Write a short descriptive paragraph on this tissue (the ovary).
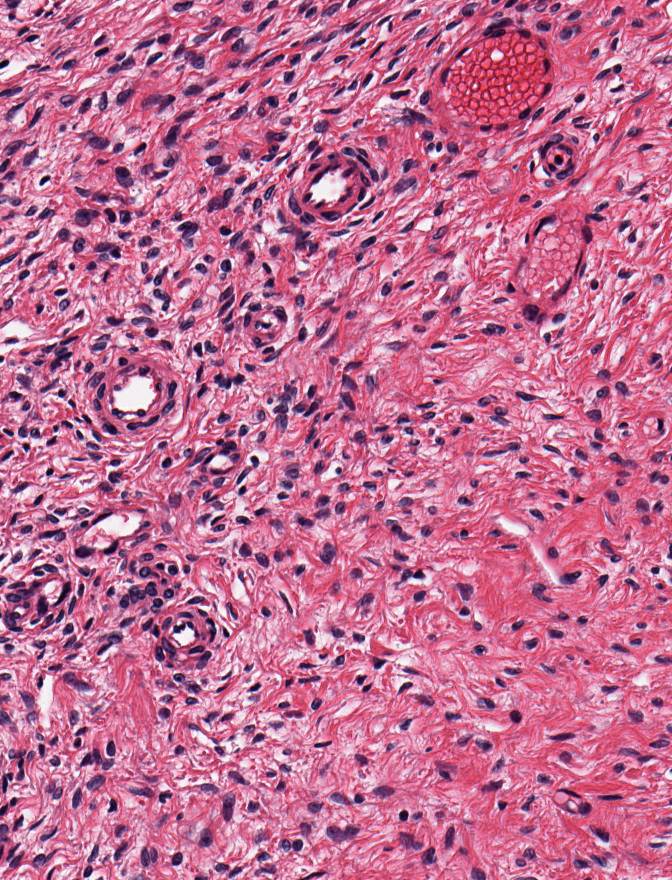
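You'll notice the stromal cells have small dark elongated-to-wavy nuclei and scant, ill-defined cytoplasm. They're packed more densely on the left than in the more collagenous right half. Between them, fine wavy eosinophilic collagen fibres run in varied directions, with no single orientation. Up at the top right, a round vessel is packed tight with red blood cells.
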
